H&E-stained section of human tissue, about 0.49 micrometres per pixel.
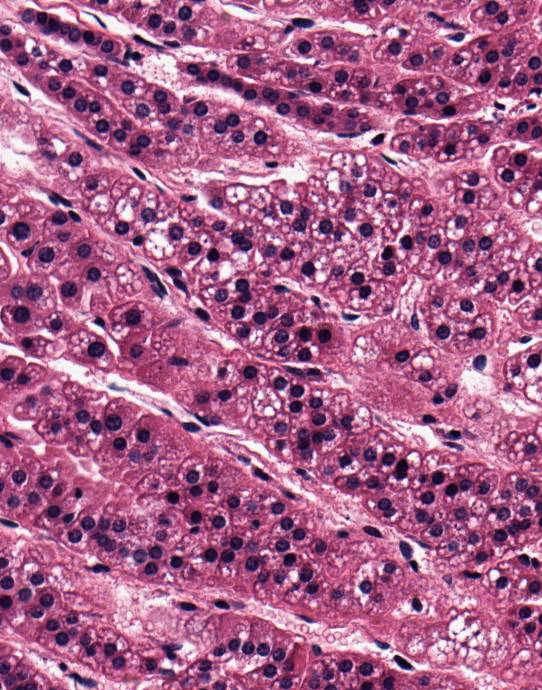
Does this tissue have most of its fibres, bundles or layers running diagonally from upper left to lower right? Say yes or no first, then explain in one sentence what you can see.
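Yes. The cells form long, roughly parallel cords that run diagonally from the upper left toward the lower right of the field.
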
